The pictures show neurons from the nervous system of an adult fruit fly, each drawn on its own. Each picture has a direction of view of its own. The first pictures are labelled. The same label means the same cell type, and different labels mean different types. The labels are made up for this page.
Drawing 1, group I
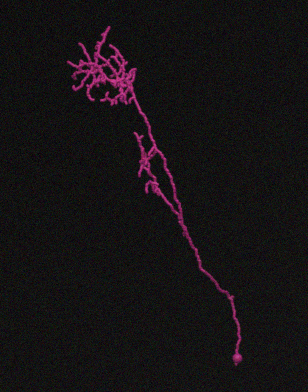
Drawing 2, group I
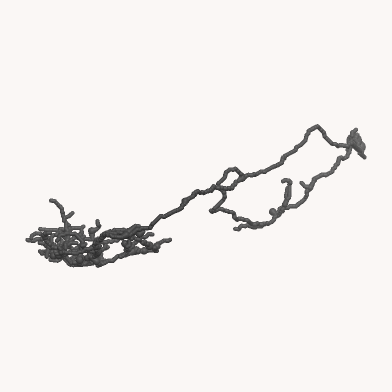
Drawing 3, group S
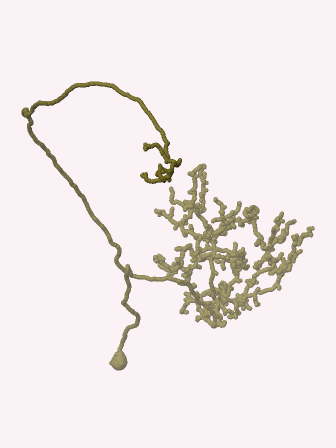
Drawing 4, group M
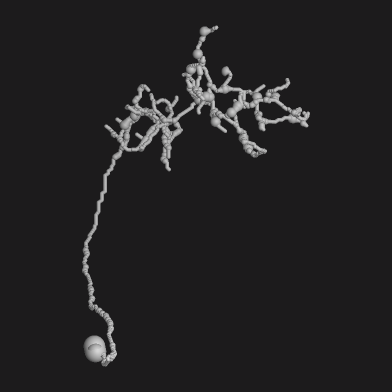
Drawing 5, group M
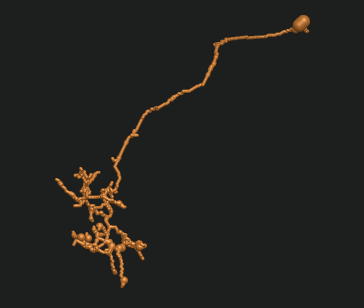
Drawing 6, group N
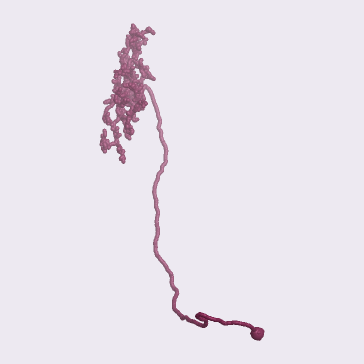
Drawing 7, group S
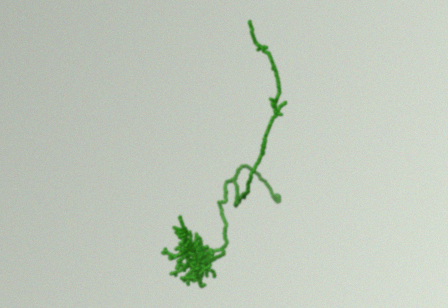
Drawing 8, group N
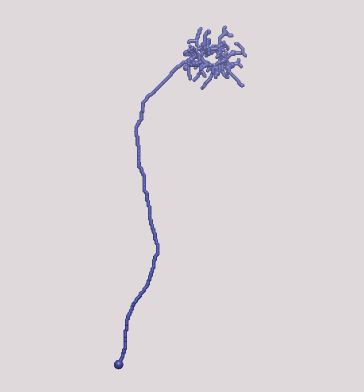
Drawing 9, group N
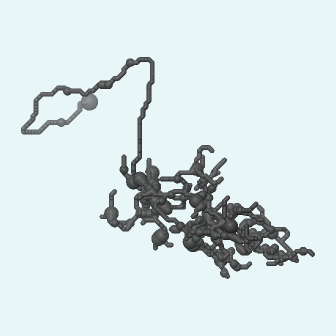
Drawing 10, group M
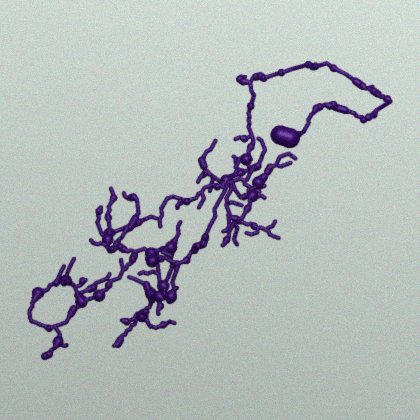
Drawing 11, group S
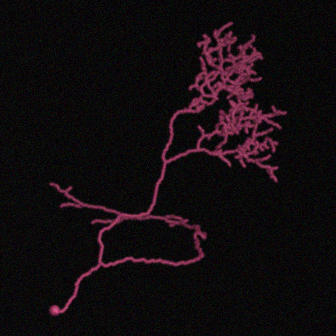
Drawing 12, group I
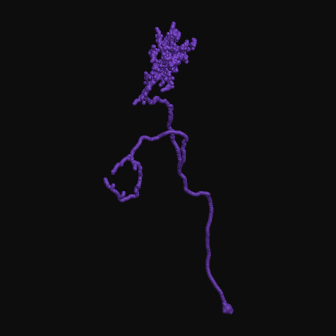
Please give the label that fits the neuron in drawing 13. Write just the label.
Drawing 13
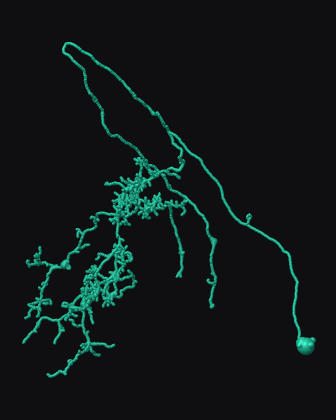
group I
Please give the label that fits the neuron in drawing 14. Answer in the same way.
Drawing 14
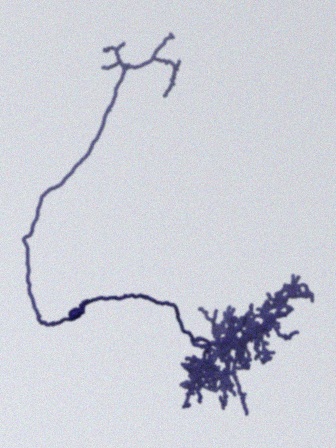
group S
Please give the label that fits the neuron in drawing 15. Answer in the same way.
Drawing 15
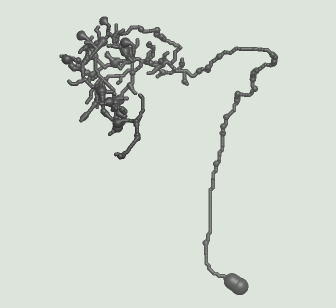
group M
